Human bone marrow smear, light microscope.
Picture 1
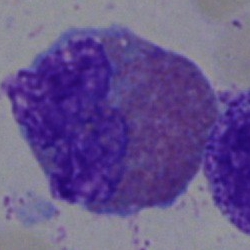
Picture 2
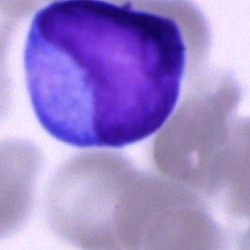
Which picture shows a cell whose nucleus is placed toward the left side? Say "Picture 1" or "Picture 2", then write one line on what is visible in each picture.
Picture 1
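What picture 1 shows: The nucleus lies in the left half of the cell.
What picture 2 shows: The nucleus fills most of the cell, taking up its upper and right part.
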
